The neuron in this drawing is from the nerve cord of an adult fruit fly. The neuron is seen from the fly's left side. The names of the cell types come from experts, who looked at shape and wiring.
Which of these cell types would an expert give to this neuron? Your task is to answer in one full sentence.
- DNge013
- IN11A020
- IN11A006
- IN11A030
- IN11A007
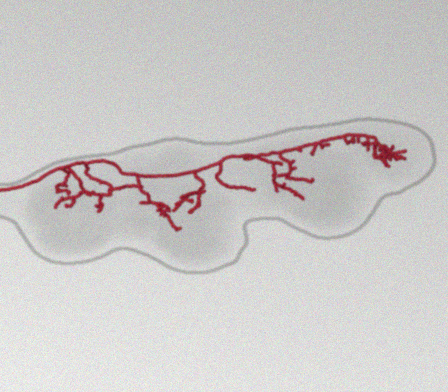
Under cell type classification, the neuron is DNge013.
